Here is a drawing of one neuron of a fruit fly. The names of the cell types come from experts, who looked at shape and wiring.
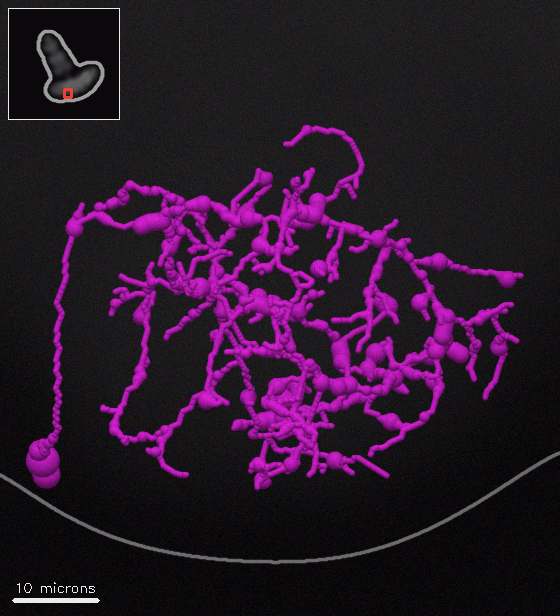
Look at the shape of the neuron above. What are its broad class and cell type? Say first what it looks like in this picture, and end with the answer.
Its cell body lies at the lower left of the picture. From left to right in the picture it spans about 60 microns. The picture shows dozens of branch ends. This is a central-brain intrinsic neuron. It is of cell type AVLP378.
